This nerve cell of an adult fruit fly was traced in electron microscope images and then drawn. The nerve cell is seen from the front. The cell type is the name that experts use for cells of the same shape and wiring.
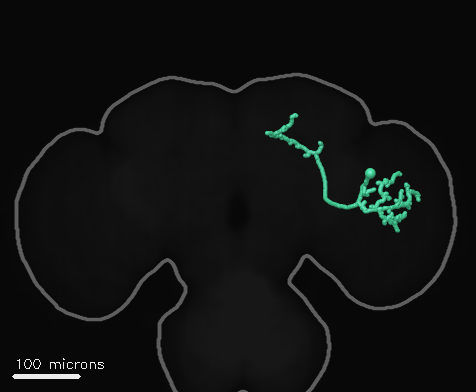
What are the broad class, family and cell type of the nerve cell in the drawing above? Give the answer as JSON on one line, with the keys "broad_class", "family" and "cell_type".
{"broad_class": "visual projection neuron", "family": "MeVP", "cell_type": "MeVP16"}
